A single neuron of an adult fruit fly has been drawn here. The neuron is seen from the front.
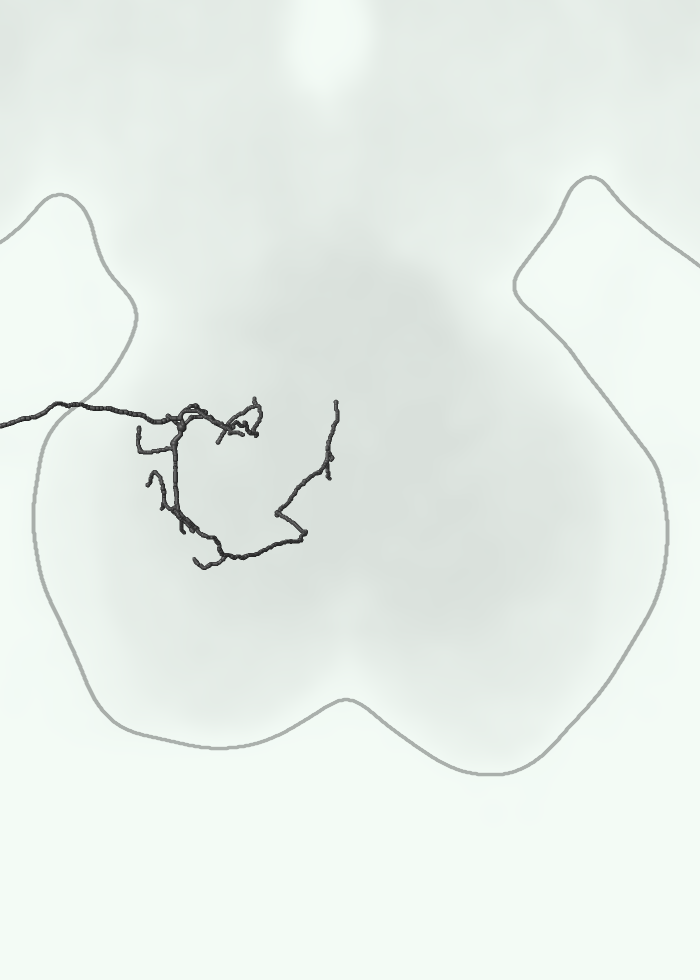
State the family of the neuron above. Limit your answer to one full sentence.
It is class mechanosensory proprioceptive which is the family of the neuron.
